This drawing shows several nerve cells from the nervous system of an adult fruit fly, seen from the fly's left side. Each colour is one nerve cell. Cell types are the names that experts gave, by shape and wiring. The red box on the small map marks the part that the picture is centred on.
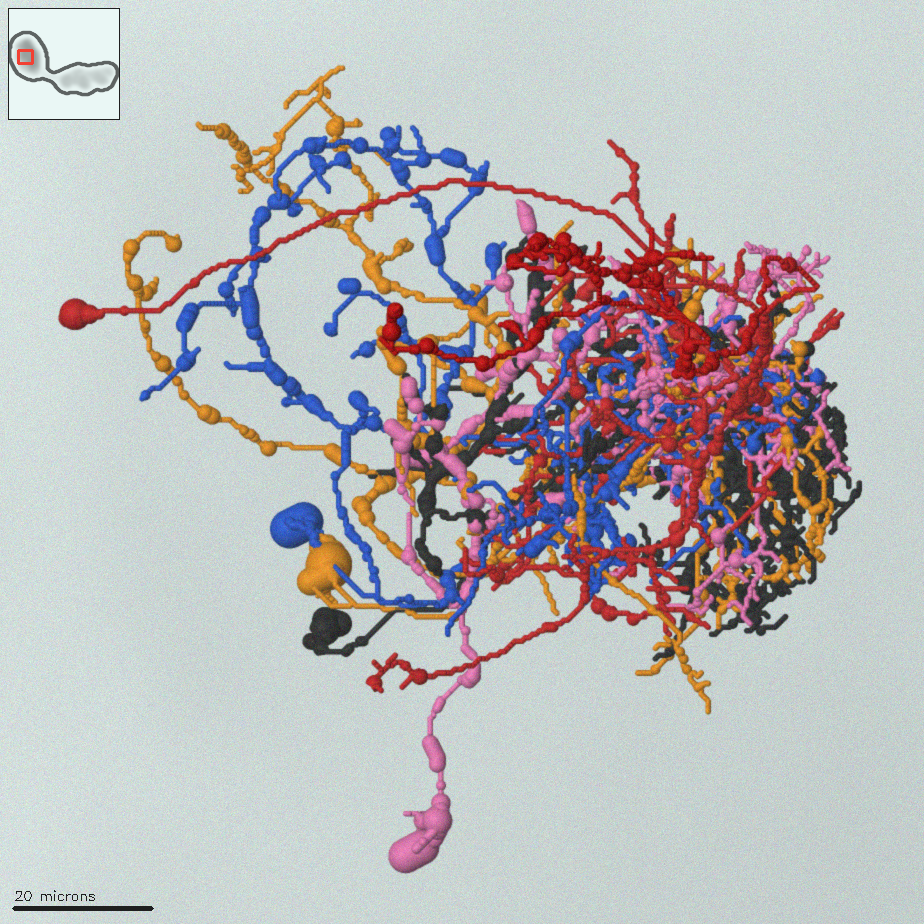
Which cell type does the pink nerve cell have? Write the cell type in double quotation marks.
"CB0800"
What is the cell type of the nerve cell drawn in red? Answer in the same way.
"CB0115"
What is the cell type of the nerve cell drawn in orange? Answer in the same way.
"CB0785"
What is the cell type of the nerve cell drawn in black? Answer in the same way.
"CB1340"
